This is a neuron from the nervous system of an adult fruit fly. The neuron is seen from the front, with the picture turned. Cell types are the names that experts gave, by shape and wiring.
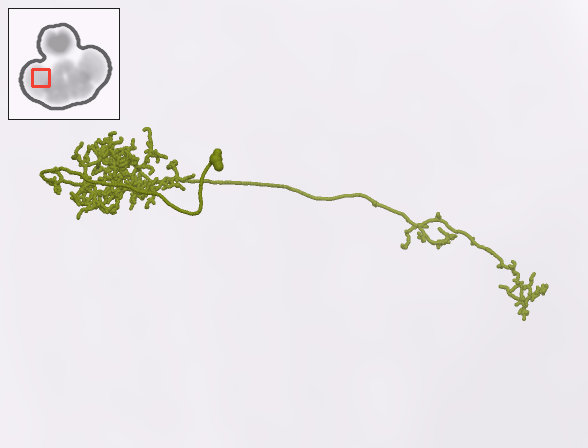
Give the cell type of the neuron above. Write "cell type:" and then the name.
cell type: Tm37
